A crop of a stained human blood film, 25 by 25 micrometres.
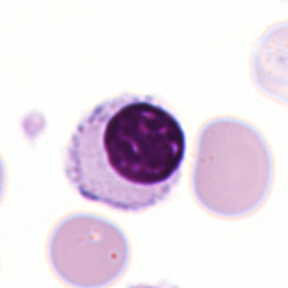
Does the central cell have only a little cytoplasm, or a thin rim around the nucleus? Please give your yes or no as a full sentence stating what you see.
No, rather than scant, the cytoplasm of the cell is plentiful.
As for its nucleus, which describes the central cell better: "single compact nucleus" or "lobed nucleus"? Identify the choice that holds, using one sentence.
In this cell, the nucleus forms one compact round, oval or kidney-shaped piece.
